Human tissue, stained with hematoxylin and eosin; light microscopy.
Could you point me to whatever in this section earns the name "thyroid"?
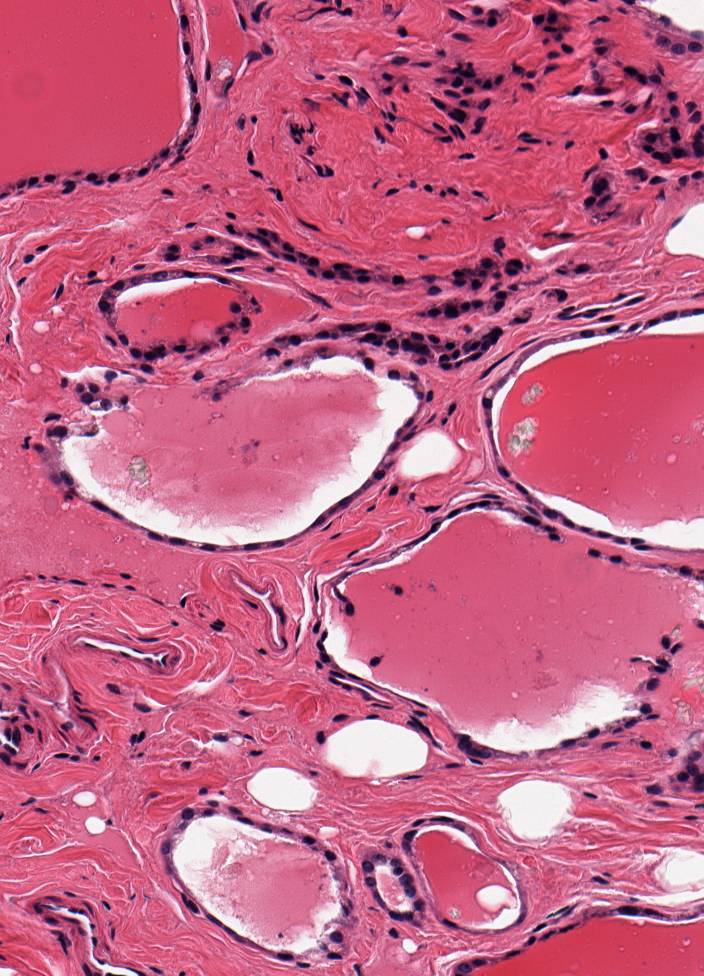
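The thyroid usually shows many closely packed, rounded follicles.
This section of thyroid consists of closed rounded to oval follicles of varying size, set apart by bands of stroma, which agrees with that pattern.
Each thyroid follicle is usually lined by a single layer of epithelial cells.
Here, too, each follicle has a single layer of lining cells, flattened to low cuboidal. The lumens are filled with homogeneous pink material, and no fat cells are seen.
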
